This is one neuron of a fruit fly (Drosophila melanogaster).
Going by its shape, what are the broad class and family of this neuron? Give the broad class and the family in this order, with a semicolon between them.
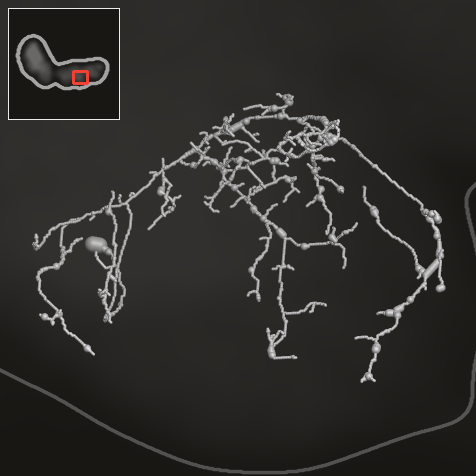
nerve-cord intrinsic neuron; hemilineage 08A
